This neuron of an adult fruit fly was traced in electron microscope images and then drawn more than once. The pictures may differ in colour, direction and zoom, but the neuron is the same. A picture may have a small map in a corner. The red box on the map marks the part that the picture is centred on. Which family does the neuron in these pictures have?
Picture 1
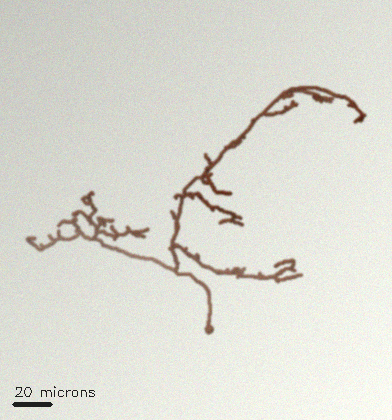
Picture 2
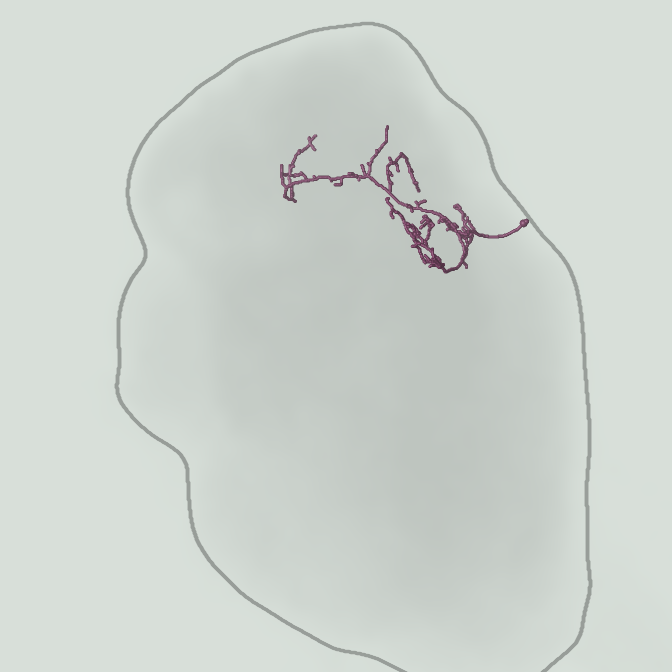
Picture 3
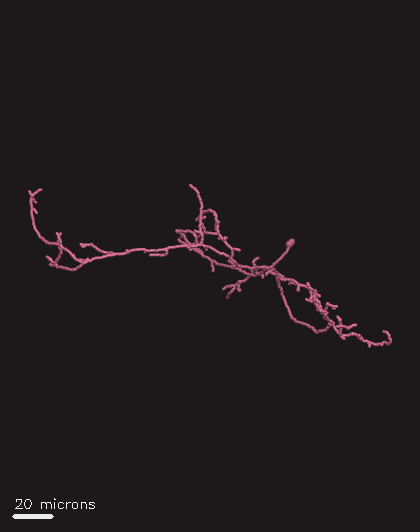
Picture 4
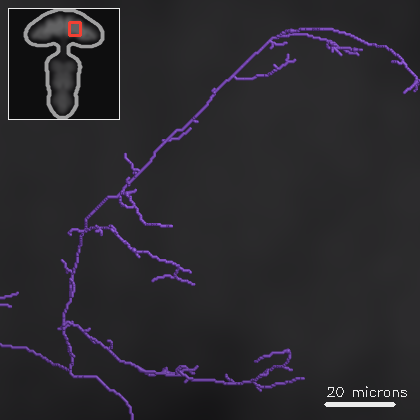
hemilineage PSp3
